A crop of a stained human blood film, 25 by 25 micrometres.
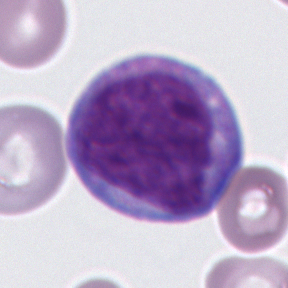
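Atypical promyelocyte in a stained smear of human peripheral blood. Outline round and smooth; about 15 micrometres across. Nucleus fills about 70% of the cell's area. Chromatin deep purple, mottled rather than evenly dense. Cytoplasm without visible granules or vacuoles.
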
